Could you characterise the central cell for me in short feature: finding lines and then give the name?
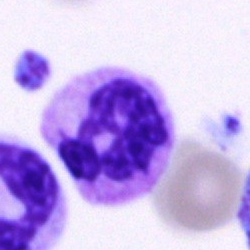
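Nucleus: several connected lobes
Chromatin: dark purple, coarsely clumped
Cytoplasm colour: pale pinkish-lilac
Cytoplasm spread: widest on the upper-left side of the nucleus
Name: segmented neutrophil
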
